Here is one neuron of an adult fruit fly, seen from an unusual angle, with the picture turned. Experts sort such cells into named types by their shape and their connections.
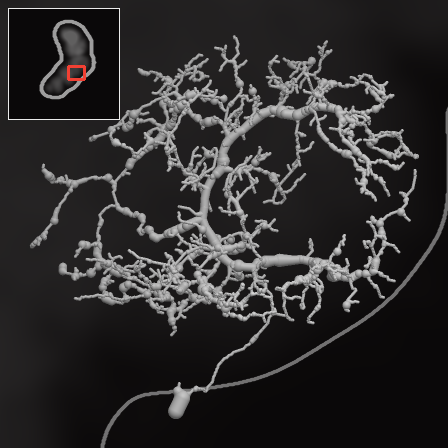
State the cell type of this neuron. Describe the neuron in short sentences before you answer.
The cell body is at the bottom of the picture. The picture shows more than a hundred branch ends. This is a nerve-cord intrinsic neuron. The cell type is IN20A.22A006.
